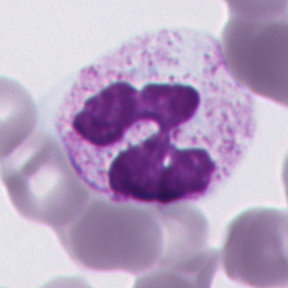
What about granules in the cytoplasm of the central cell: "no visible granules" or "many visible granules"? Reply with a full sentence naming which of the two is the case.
Within the cytoplasm of the cell there are many visible granules.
